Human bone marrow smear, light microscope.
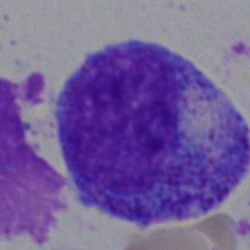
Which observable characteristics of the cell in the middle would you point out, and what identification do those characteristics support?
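Look first at the nucleus: it lies off-centre, toward the left, and its chromatin stains dark purple. Along the right side, the cytoplasm forms a crescent. Notice, too, dark granules scattered over the nucleus. This is a promyelocyte.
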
